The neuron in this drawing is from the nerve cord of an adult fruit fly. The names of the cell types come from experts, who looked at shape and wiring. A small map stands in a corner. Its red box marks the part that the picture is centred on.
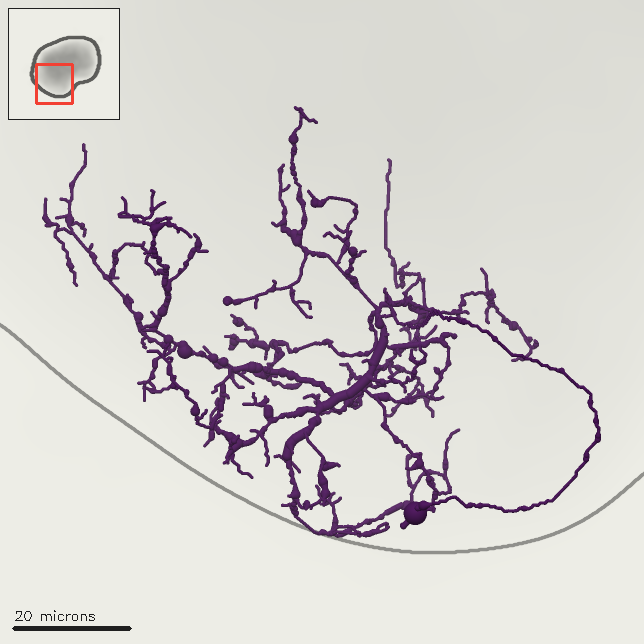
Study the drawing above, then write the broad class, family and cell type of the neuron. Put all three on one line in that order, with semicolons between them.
nerve-cord intrinsic neuron; hemilineage 20A.22A; IN20A.22A033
